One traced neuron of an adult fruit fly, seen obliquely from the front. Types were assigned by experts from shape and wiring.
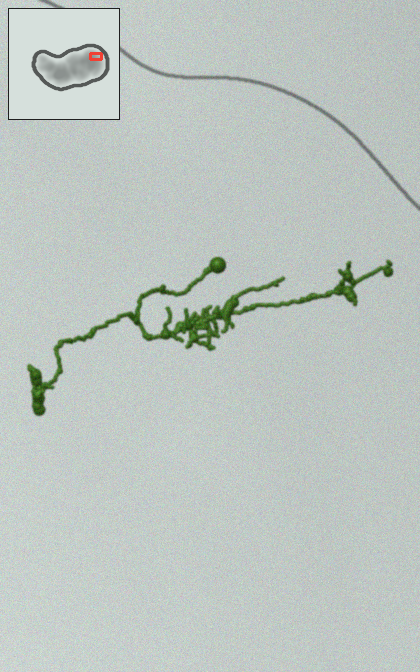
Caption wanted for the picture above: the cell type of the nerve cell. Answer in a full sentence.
The cell type is T2a.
